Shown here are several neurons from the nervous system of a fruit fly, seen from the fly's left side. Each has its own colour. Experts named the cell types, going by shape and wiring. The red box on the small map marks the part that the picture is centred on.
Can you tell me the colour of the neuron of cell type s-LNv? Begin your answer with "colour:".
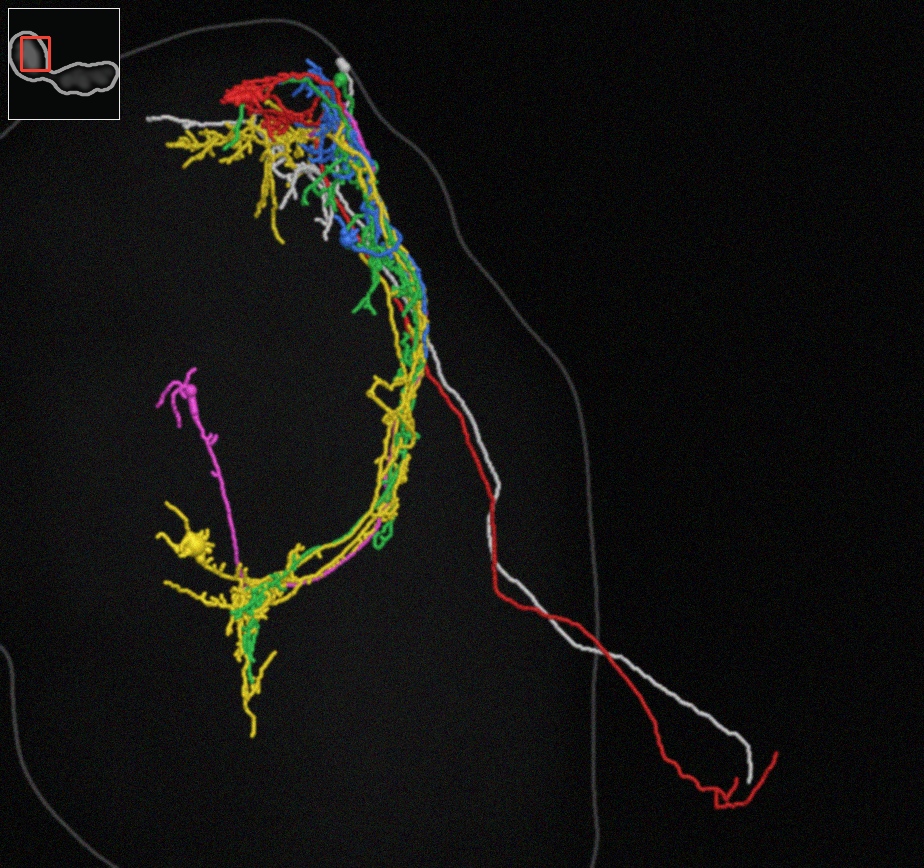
colour: magenta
